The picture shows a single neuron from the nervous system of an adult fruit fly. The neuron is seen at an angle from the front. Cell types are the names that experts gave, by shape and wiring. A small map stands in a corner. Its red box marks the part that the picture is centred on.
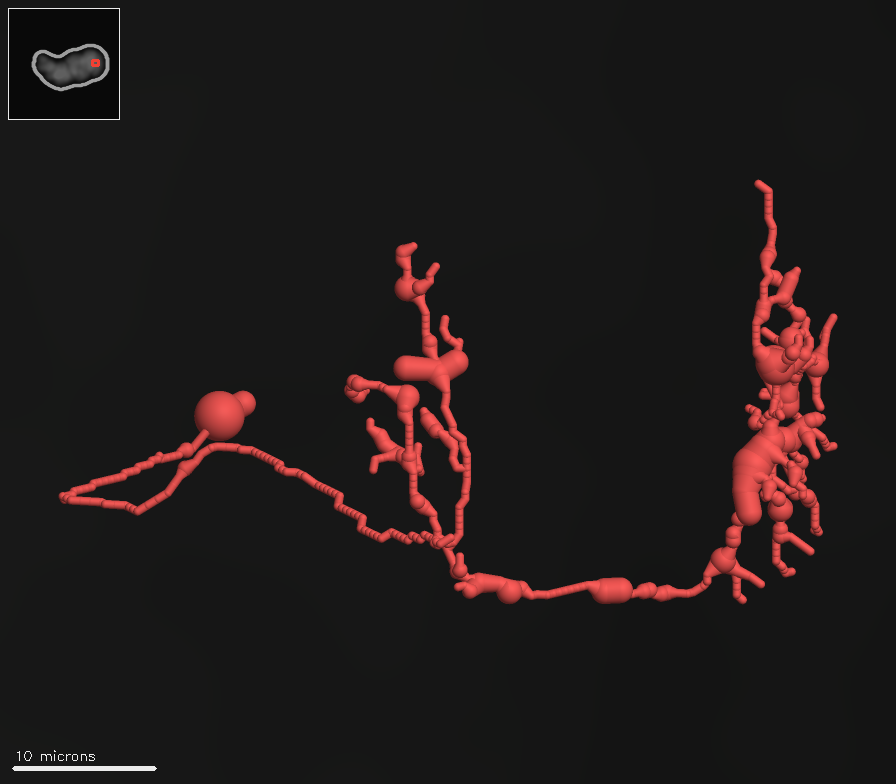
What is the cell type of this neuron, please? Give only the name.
T4a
